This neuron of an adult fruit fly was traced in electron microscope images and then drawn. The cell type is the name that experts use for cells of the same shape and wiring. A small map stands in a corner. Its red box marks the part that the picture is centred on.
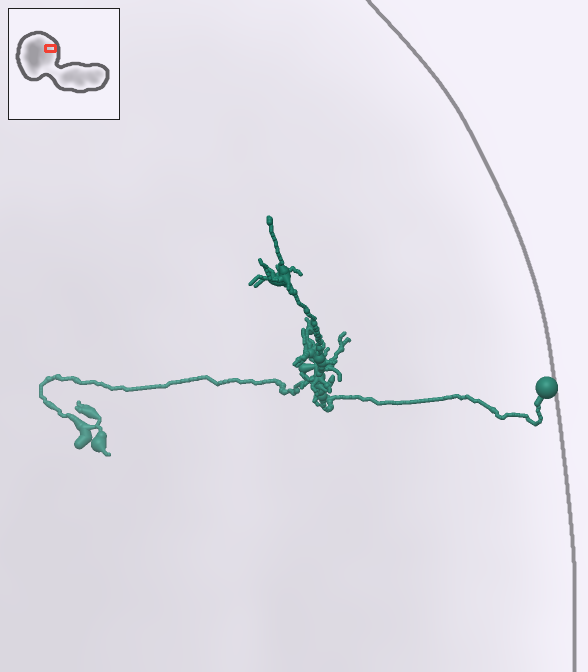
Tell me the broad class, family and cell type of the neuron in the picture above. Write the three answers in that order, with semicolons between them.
optic-lobe intrinsic neuron; T; T2a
